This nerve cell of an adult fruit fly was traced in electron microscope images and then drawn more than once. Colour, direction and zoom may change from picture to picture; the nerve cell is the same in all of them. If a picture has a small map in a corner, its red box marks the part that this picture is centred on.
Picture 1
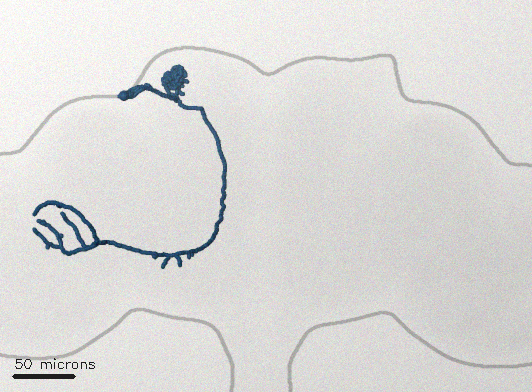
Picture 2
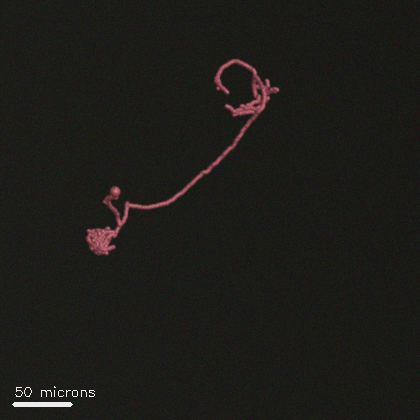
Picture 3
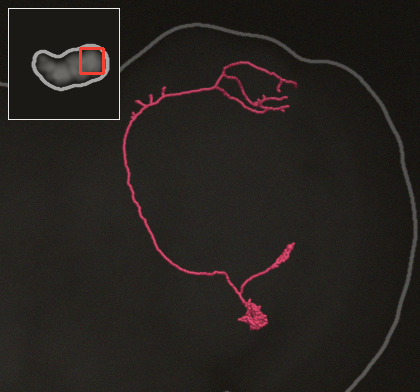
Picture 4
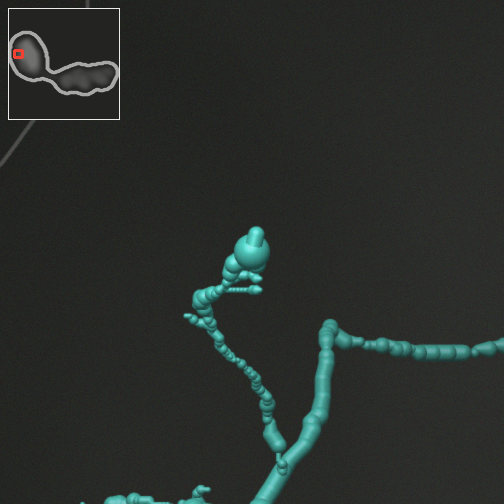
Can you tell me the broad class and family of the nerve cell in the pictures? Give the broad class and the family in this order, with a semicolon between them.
central-brain intrinsic neuron; hemilineage ALl1_ventral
